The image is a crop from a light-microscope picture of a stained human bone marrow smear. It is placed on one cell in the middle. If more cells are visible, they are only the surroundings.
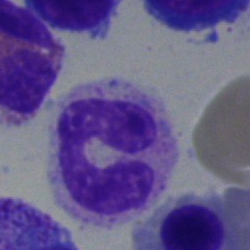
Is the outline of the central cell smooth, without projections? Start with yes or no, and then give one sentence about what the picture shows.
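Yes. The cell outline is round and smooth.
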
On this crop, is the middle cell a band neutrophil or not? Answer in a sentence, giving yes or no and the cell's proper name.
Yes, the cell under consideration, the one in the middle, is a band neutrophil.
